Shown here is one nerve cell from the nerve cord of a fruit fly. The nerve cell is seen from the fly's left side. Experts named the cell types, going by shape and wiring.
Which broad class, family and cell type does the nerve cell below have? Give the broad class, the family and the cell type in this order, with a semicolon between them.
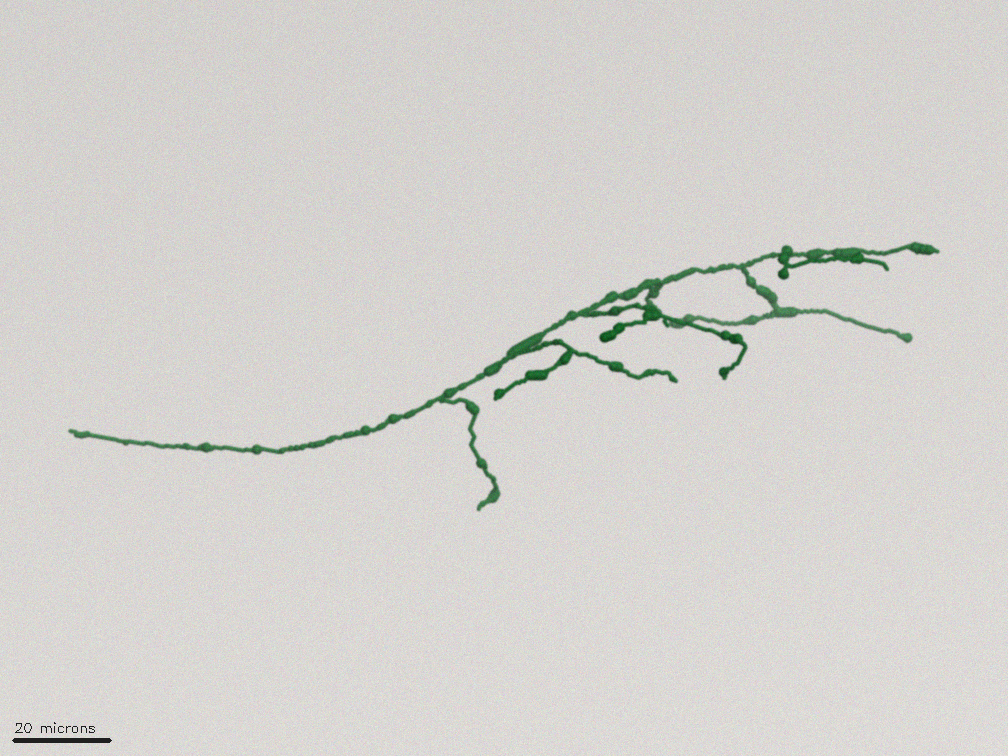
descending neuron; DNg; DNg58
